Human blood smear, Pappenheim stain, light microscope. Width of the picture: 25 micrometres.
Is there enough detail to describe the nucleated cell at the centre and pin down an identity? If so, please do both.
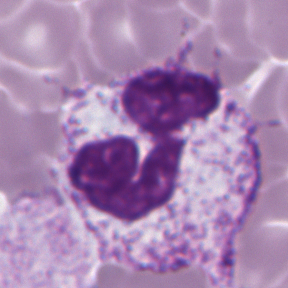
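Looking at the middle cell, the chromatin stains dark purple and seems dense. Around it there's plenty of cytoplasm, very pale, nearly colourless, with fine purple granules scattered through it. Along the upper edge, fine granular strands project outward. The cell is a segmented neutrophil.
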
